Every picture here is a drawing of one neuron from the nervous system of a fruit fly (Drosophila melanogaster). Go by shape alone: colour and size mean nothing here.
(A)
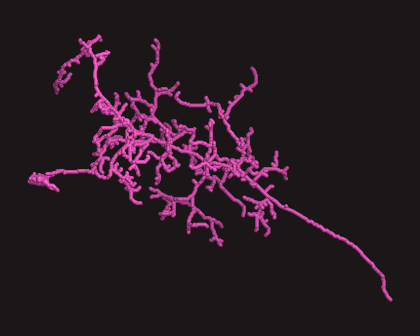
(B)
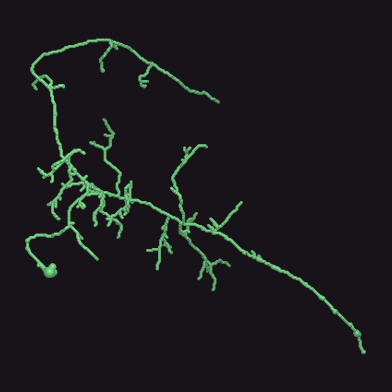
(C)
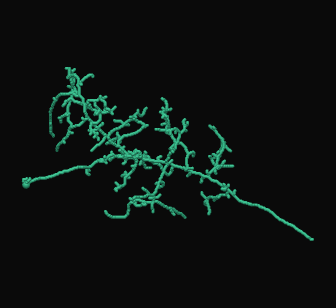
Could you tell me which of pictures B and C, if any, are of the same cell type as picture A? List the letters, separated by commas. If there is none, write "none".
none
